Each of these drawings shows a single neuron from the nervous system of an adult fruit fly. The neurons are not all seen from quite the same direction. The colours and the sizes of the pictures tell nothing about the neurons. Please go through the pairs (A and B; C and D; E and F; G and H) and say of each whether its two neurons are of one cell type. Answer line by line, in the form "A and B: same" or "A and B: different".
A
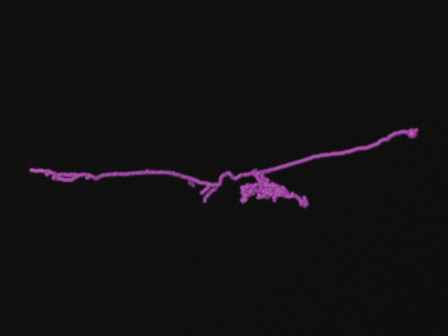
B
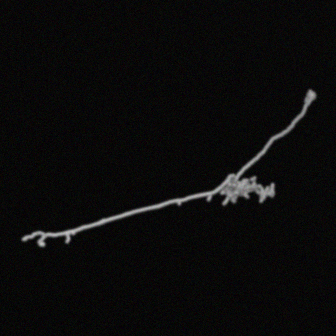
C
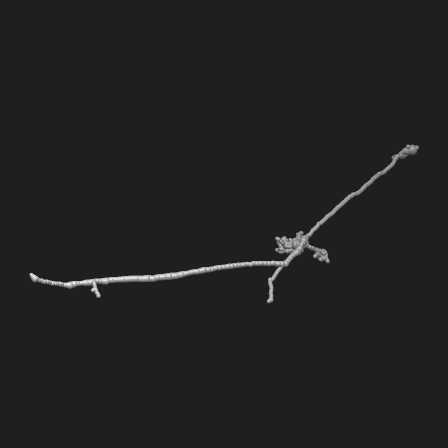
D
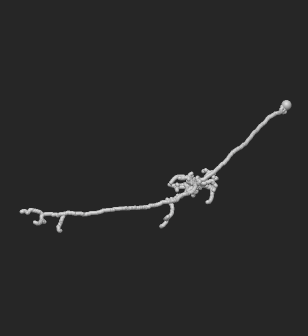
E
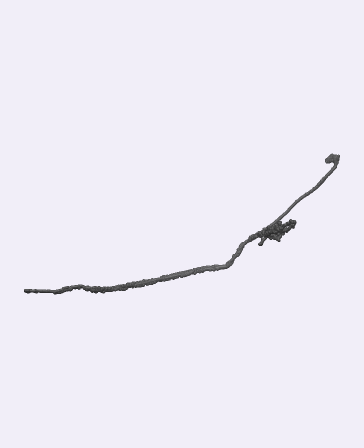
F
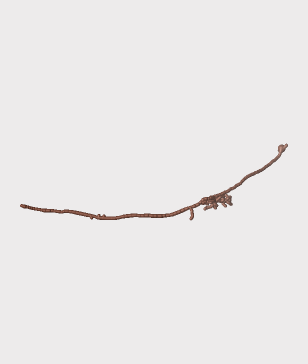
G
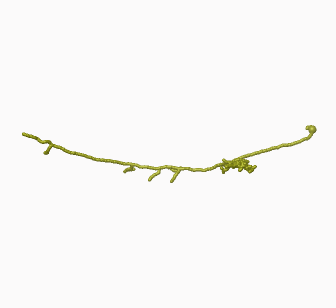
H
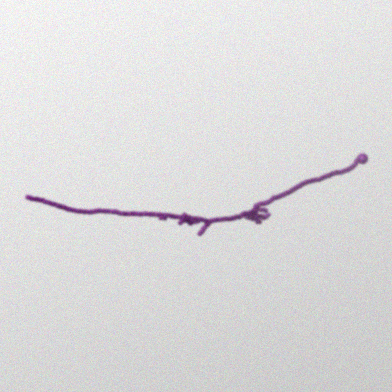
A and B: same
C and D: different
E and F: same
G and H: same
